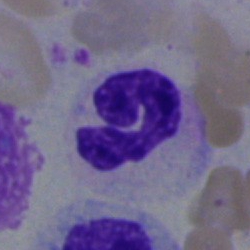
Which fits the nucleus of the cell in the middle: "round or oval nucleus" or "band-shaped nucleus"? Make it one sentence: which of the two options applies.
The nucleus takes the form of a curved band with no separate lobes.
